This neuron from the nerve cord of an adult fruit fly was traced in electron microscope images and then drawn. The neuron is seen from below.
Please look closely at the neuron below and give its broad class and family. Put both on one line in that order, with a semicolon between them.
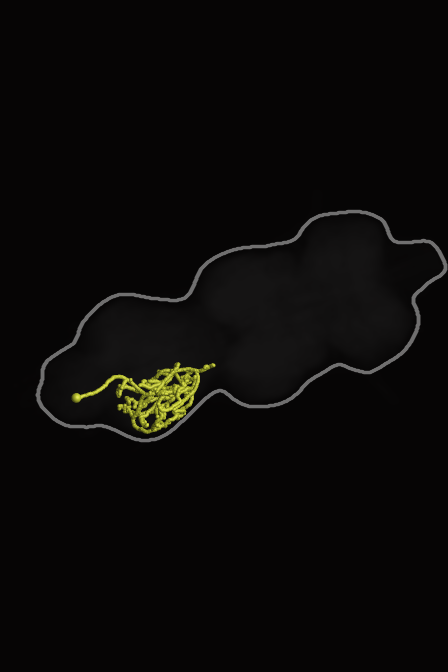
nerve-cord intrinsic neuron; hemilineage 04B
